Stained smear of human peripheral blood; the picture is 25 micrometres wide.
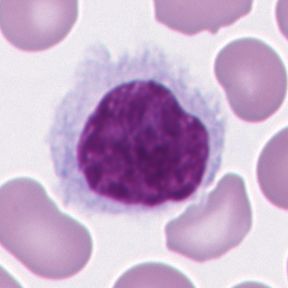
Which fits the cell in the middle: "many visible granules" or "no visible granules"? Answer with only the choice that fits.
No visible granules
